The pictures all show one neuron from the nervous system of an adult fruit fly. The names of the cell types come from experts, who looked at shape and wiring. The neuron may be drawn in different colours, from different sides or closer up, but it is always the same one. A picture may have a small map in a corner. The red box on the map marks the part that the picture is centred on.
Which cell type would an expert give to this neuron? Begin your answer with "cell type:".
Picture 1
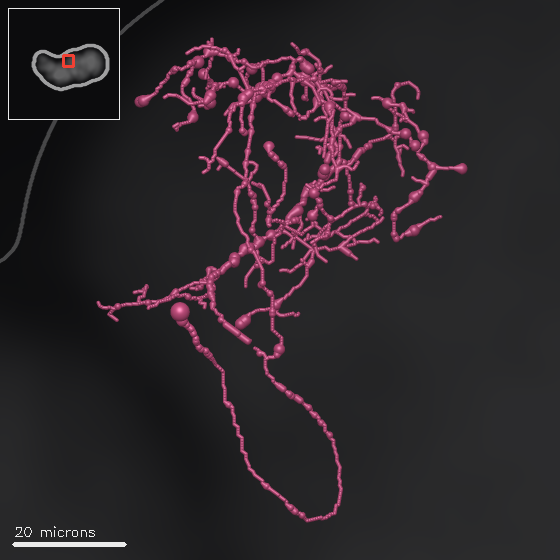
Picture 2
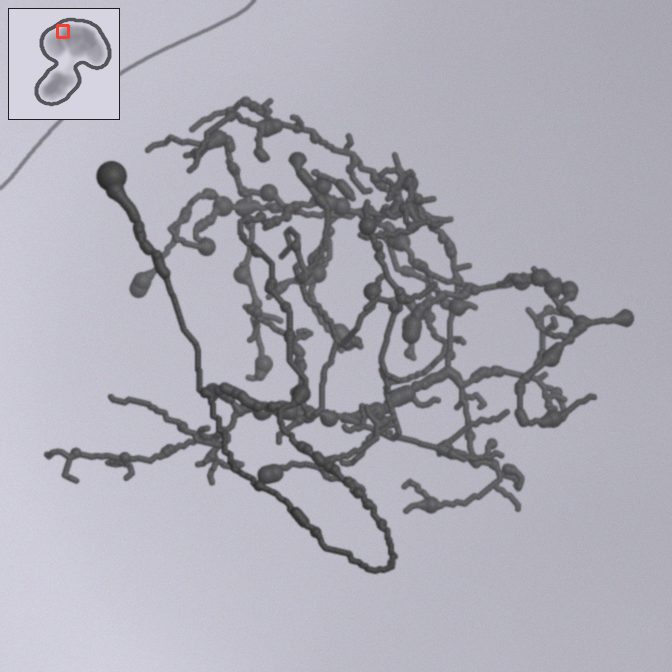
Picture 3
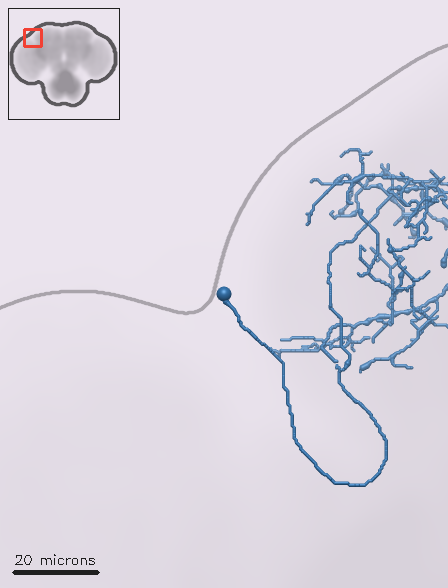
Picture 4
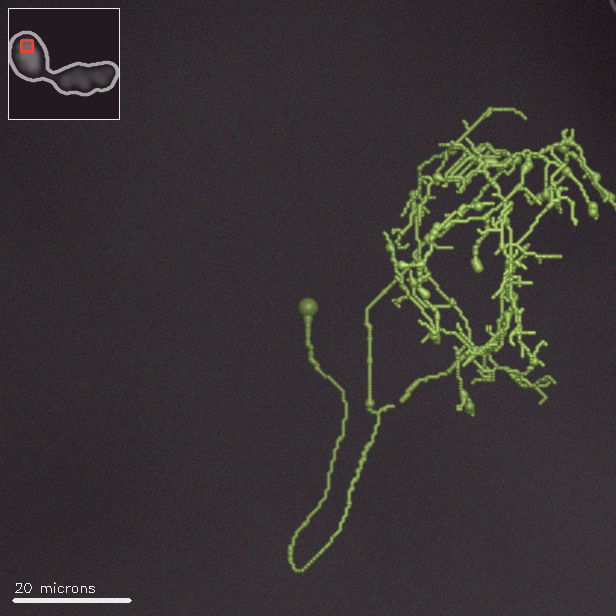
cell type: LHAV4a7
